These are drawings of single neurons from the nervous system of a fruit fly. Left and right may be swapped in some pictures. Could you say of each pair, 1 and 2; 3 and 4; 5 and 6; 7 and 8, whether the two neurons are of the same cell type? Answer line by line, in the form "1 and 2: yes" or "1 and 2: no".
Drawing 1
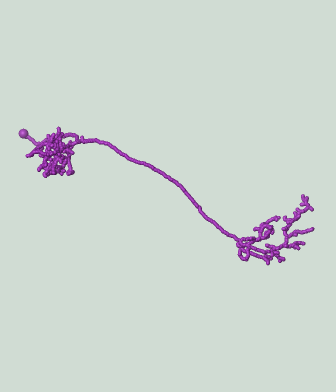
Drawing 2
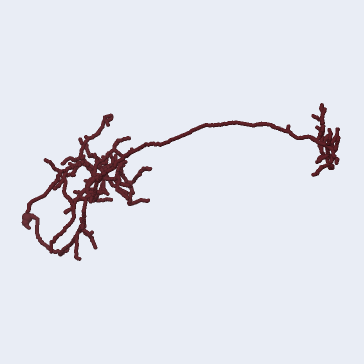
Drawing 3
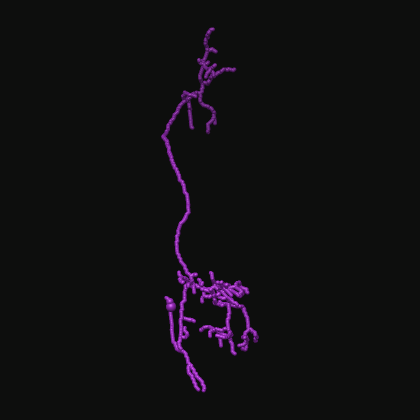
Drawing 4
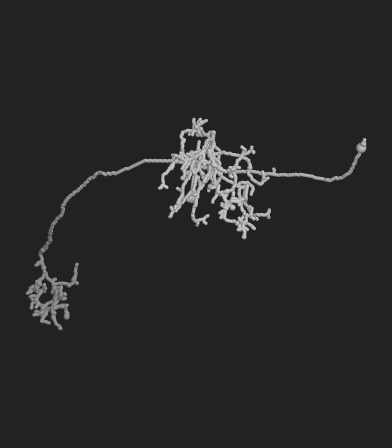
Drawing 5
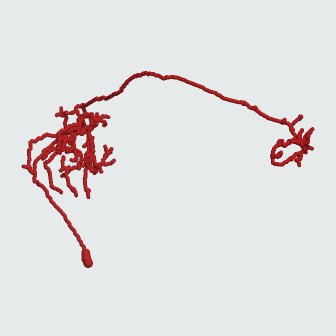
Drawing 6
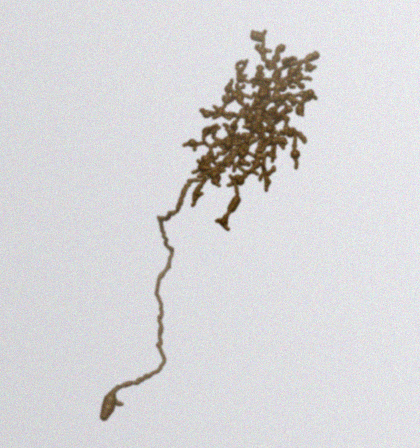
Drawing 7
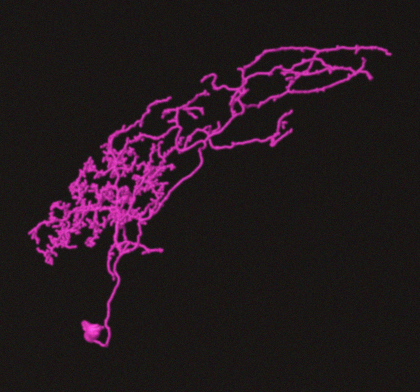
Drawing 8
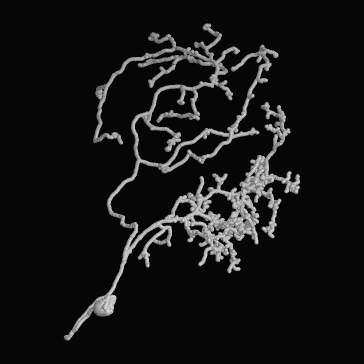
1 and 2: no
3 and 4: yes
5 and 6: no
7 and 8: yes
